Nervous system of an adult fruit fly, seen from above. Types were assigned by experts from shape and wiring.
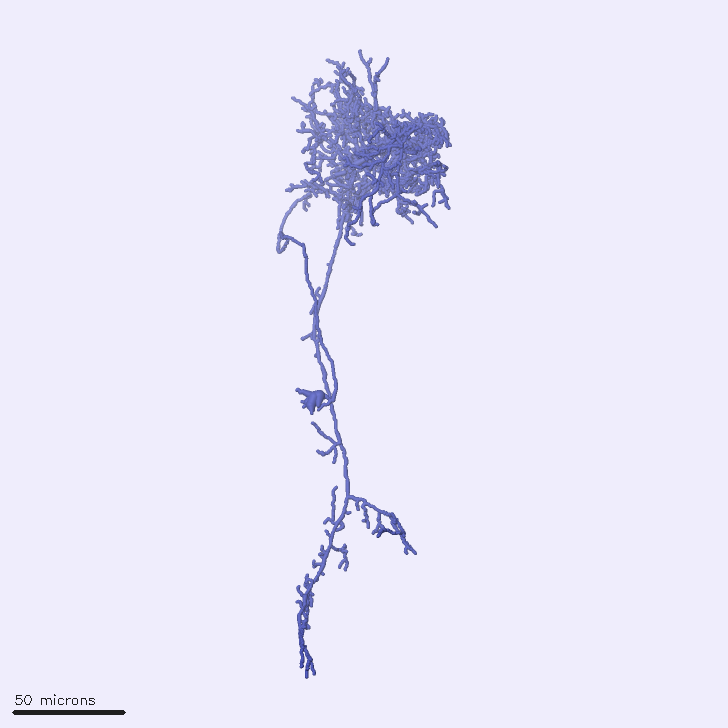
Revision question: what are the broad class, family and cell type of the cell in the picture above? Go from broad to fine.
sensory neuron entering the nerve cord; class mechanosensory proprioceptive; SNpp33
